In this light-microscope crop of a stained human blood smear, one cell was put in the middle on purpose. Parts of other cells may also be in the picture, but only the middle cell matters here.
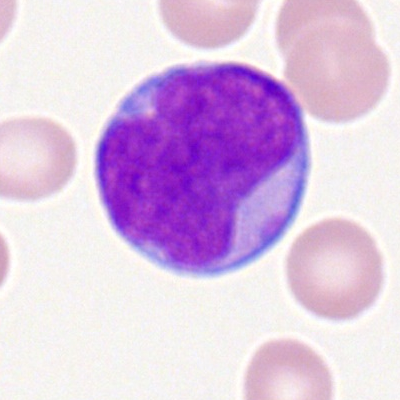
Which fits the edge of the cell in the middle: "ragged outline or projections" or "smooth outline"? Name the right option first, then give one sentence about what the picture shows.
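Smooth outline. The cell outline is round and smooth.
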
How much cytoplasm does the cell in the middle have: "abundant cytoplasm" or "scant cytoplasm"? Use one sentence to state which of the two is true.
The cytoplasm of this cell is scant, a narrow rim.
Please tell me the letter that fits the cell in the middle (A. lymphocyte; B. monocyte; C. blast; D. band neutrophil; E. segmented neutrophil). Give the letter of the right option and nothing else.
C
